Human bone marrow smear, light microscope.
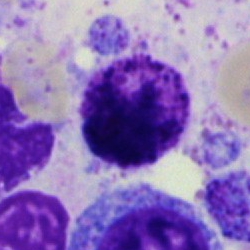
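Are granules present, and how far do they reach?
Yes: coarse dark purple granules pack the cell right to its edge, leaving no clear rim of cytoplasm.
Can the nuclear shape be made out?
No; the granules cover it.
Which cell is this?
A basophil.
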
